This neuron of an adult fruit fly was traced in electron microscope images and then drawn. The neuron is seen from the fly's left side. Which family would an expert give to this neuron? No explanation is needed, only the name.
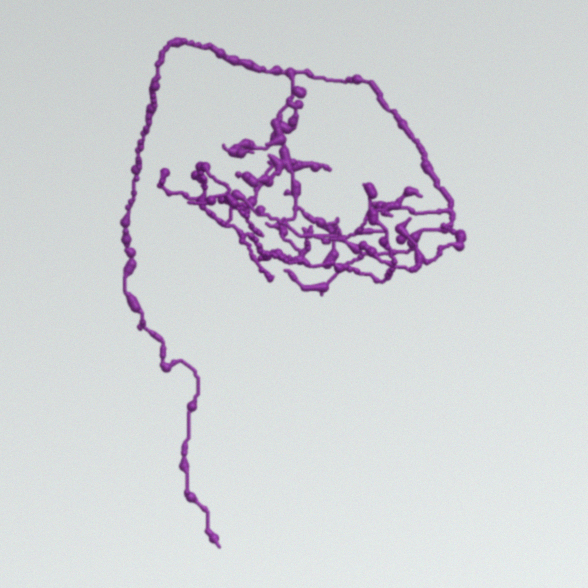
class gustatory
